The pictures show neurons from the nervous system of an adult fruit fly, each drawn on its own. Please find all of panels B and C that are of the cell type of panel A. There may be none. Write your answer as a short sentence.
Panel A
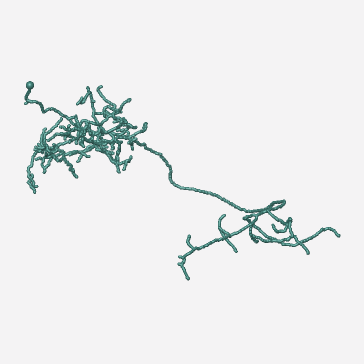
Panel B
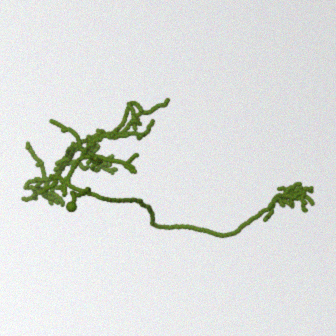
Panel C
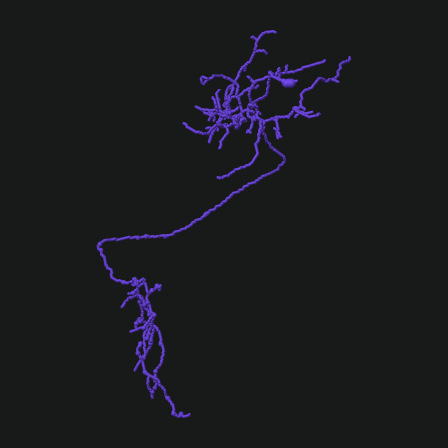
None of them is of the same cell type.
